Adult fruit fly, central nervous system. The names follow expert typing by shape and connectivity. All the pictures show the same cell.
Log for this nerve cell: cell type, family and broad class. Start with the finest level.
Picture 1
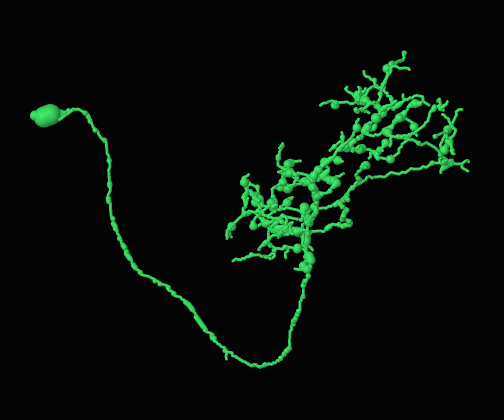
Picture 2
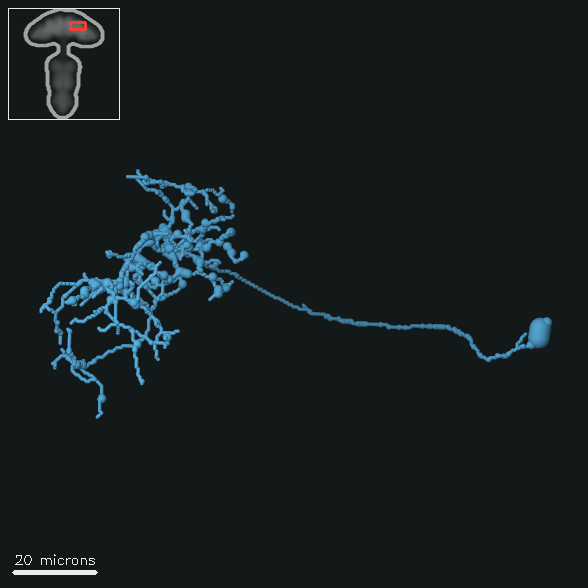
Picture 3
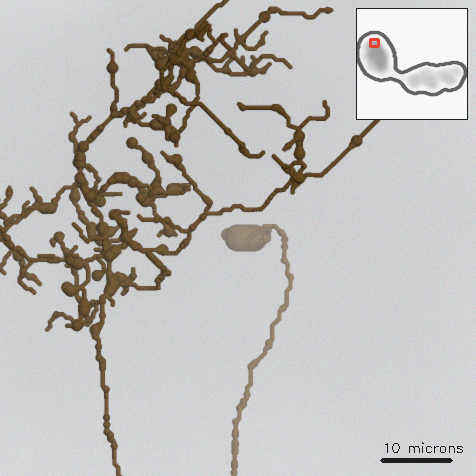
SLP019; hemilineage SLPal1; central-brain intrinsic neuron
